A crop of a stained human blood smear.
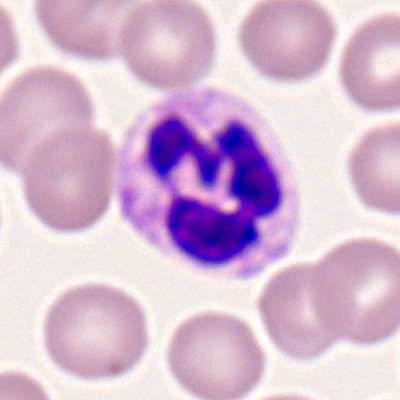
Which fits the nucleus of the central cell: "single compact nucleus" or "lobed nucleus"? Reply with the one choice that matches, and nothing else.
Lobed nucleus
